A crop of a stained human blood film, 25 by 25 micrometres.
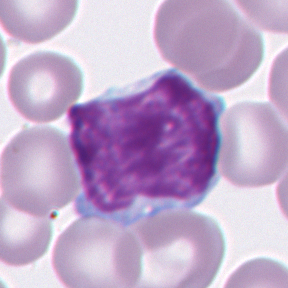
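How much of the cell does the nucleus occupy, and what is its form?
Nearly the whole cell, as a single unlobed mass.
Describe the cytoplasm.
It is pale blue and forms only a thin rim, widest along the lower edge.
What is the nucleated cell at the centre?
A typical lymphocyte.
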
